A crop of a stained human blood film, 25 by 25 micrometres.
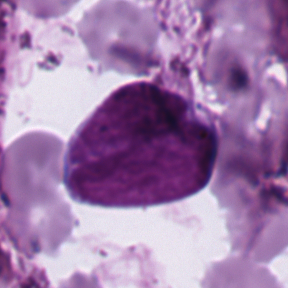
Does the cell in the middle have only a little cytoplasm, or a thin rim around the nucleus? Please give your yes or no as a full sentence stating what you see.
Yes, the nucleus occupies most of the cell, leaving scant cytoplasm.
